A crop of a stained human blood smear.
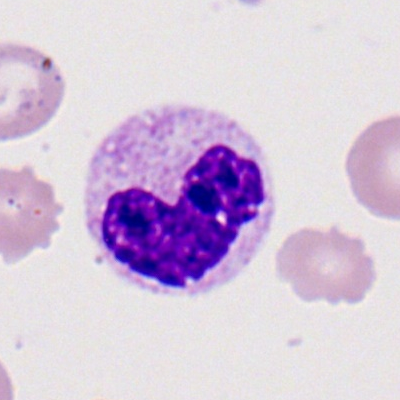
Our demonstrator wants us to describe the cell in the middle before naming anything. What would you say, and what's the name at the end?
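This cell has a round outline. Its nucleus occupies the lower half of the cell, and no nucleoli are visible within it. Fine, small granules fill the cytoplasm. The cell is a band neutrophil.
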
